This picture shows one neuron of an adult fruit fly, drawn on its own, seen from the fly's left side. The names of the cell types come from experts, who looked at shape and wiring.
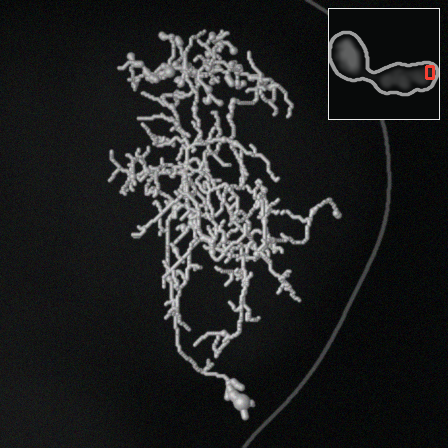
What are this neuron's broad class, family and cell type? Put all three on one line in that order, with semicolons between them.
nerve-cord intrinsic neuron; hemilineage 06A; IN06A064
